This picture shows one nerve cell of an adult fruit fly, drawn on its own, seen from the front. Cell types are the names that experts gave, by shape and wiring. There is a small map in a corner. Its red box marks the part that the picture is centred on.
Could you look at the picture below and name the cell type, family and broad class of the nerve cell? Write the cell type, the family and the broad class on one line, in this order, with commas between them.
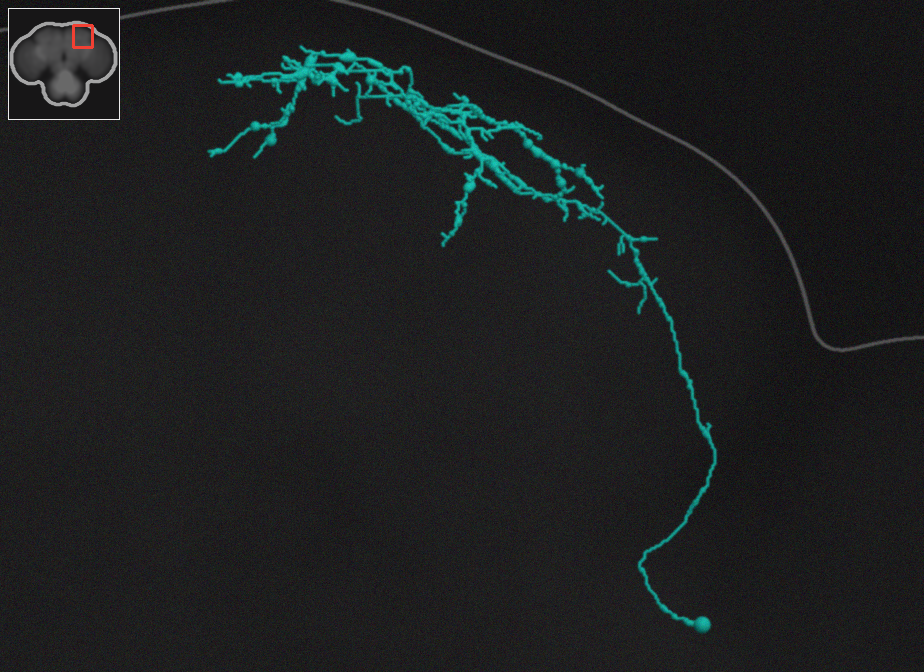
CB1181, hemilineage LHa3, central-brain intrinsic neuron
